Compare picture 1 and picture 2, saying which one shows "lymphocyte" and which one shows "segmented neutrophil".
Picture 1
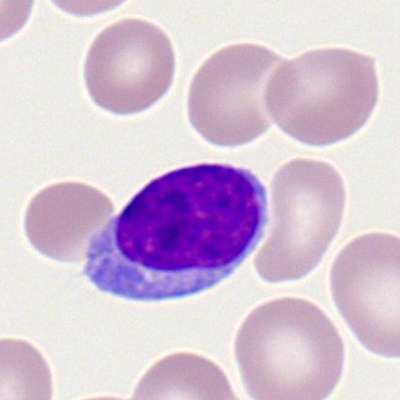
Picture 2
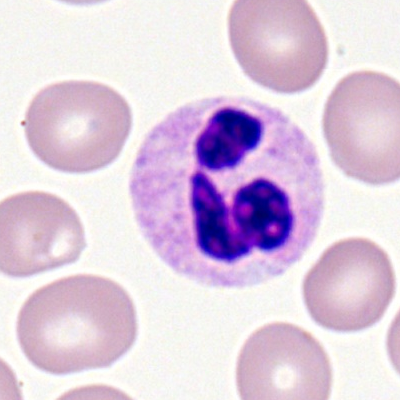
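The first picture is the lymphocyte, and the second is the segmented neutrophil. Start with the nucleus of the second cell: it is divided into three lobes, and the upper lobe lies apart from the two lower ones. Then compare the cytoplasm: in the second picture, abundant pale pink-lilac cytoplasm surrounds the nucleus and is filled with fine lilac granules.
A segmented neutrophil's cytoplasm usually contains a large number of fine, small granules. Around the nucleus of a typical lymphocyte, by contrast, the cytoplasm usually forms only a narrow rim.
In the first picture, the pale blue cytoplasm lies mainly as a crescent on the lower-left side of the nucleus, and you will see no vacuoles in it. Notice too that the lymphocyte's outline is oval, longer from lower left to upper right, while the segmented neutrophil's is round and smooth. The lymphocyte shows no distinct nucleolus.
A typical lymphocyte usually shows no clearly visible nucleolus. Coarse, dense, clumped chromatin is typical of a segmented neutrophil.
This is one thing the two cells share: in both, the chromatin is dark purple and coarsely clumped, though the lymphocyte has small paler patches between its clumps.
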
